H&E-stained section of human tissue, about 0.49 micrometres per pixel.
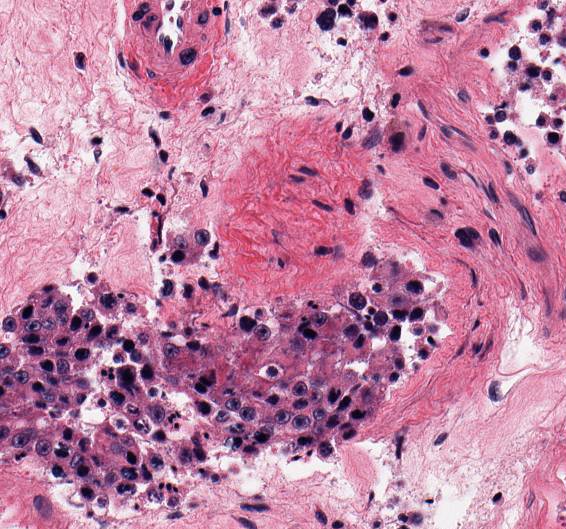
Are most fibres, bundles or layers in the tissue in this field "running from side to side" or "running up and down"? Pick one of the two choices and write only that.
Running up and down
